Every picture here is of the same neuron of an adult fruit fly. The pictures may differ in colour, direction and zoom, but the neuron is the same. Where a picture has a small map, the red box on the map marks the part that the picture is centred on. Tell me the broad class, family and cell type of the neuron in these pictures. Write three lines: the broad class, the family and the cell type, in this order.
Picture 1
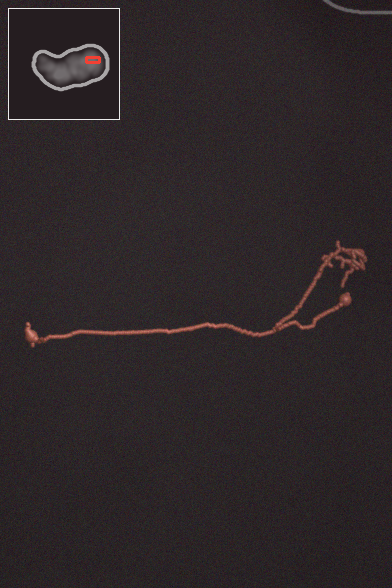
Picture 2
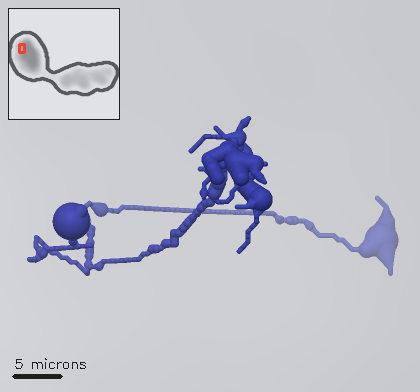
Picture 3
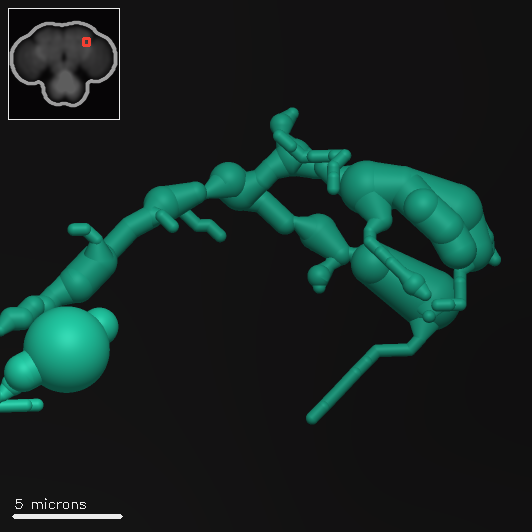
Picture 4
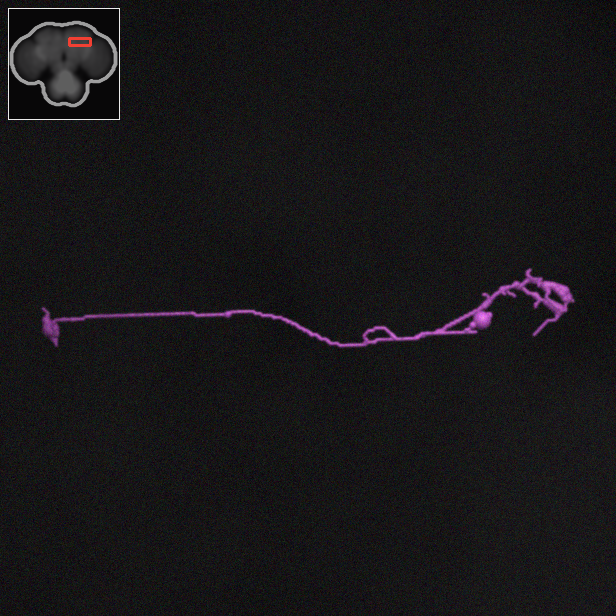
central-brain intrinsic neuron
hemilineage AOTUv3_dorsal
TuBu10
